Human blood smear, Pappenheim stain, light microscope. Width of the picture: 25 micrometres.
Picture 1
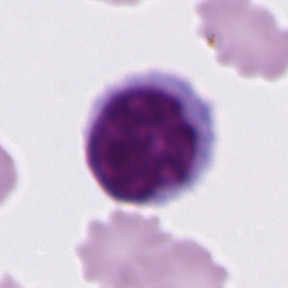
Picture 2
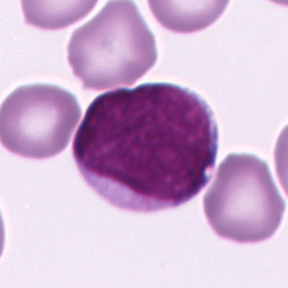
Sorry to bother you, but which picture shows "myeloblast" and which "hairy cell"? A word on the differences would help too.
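Picture 2 holds the myeloblast, and picture 1 the hairy cell. Both have a round outline, and in the myeloblast it is also smooth. Neither shows any granules in its cytoplasm.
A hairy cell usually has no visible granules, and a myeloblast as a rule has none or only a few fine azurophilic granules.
In the hairy cell the nucleus is round, about 10 micrometres across in a cell about 12 micrometres across, and it fills about 70% of the cell's area. Its chromatin looks dense and coarsely clumped to me. In the myeloblast the nucleus is roughly round, about 12 by 10 micrometres, and fills most of the cell, so the cytoplasm is scant, just a thin crescent along the lower edge.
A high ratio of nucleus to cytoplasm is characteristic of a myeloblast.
That thin crescent is pale bluish-lilac. I see no vacuoles in the hairy cell's cytoplasm. The neighbours differ too: no red cell touches the hairy cell, while red cells lie against the myeloblast on its left and right sides.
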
